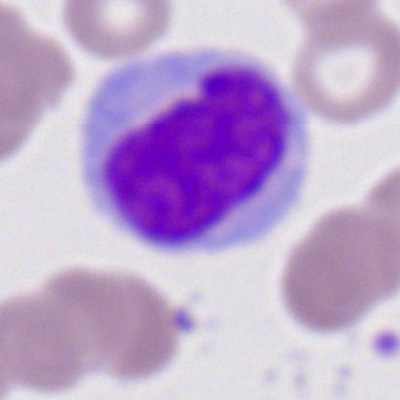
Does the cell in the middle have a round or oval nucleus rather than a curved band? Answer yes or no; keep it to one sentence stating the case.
Yes, the nucleus takes the form of a single compact round or oval mass.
